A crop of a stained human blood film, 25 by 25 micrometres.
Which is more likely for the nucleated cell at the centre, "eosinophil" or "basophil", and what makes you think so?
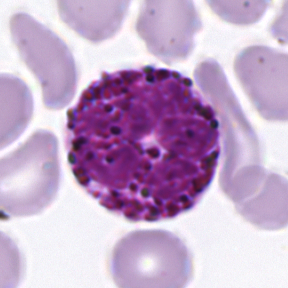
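This is a basophil. Its granules lie over the nucleus and partly hide it, and are most crowded along the rim of the cell.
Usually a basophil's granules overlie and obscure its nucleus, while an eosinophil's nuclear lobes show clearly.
The nuclear lobes stain a reddish purple, and the cell is about 14 micrometres across.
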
